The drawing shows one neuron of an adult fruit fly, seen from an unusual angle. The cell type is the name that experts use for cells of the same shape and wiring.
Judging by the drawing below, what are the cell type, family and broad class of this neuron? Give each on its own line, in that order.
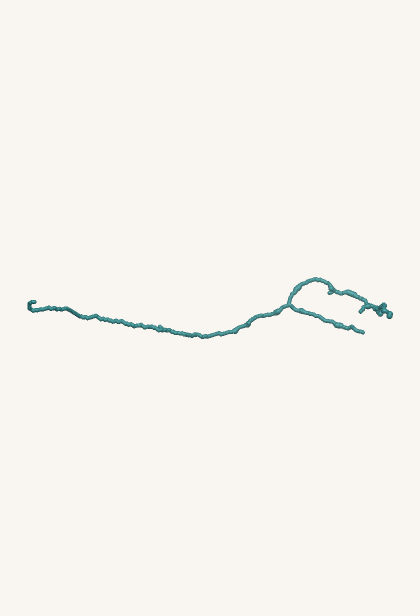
JO-ED2_b
class mechanosensory
sensory neuron entering the brain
